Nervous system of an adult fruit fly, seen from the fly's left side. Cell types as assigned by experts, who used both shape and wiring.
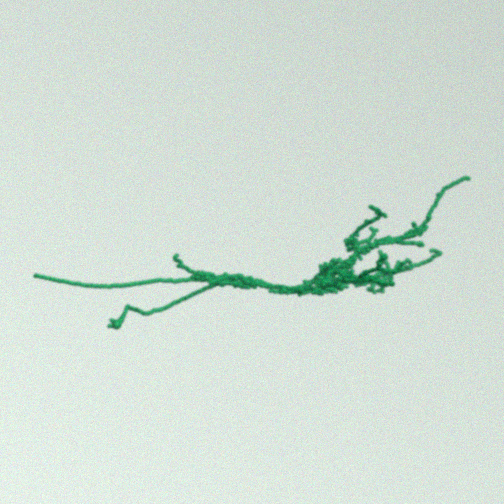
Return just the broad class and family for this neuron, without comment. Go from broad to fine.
ascending neuron; hemilineage 08B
